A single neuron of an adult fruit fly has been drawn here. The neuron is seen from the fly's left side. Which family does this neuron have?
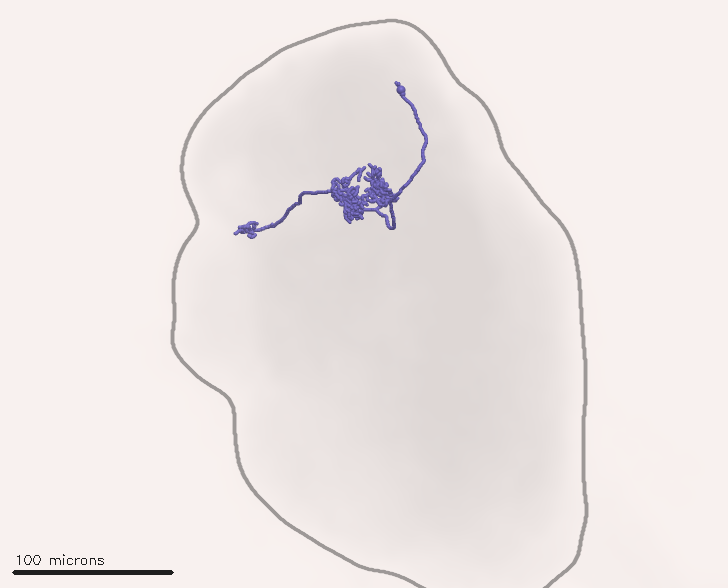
class CX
